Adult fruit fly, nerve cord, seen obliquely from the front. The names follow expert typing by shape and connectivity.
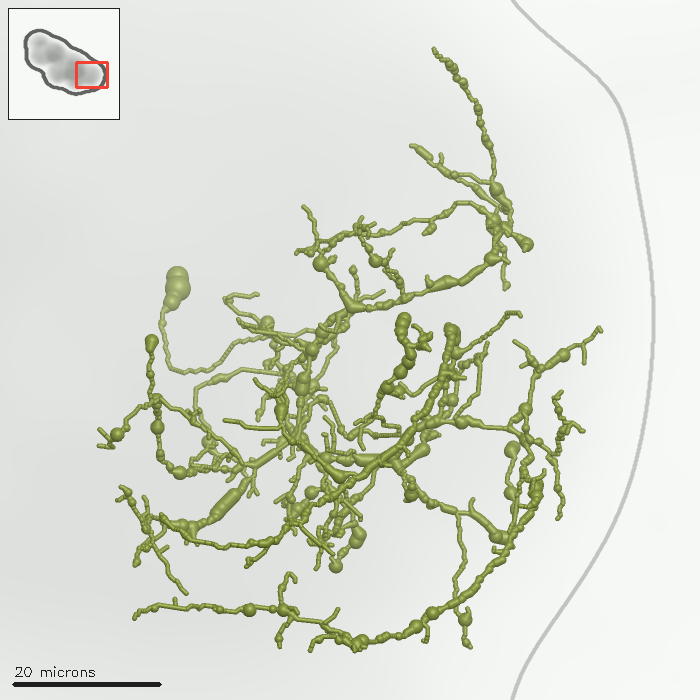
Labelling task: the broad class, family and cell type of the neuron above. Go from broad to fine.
nerve-cord intrinsic neuron; hemilineage 20A.22A; IN20A.22A038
